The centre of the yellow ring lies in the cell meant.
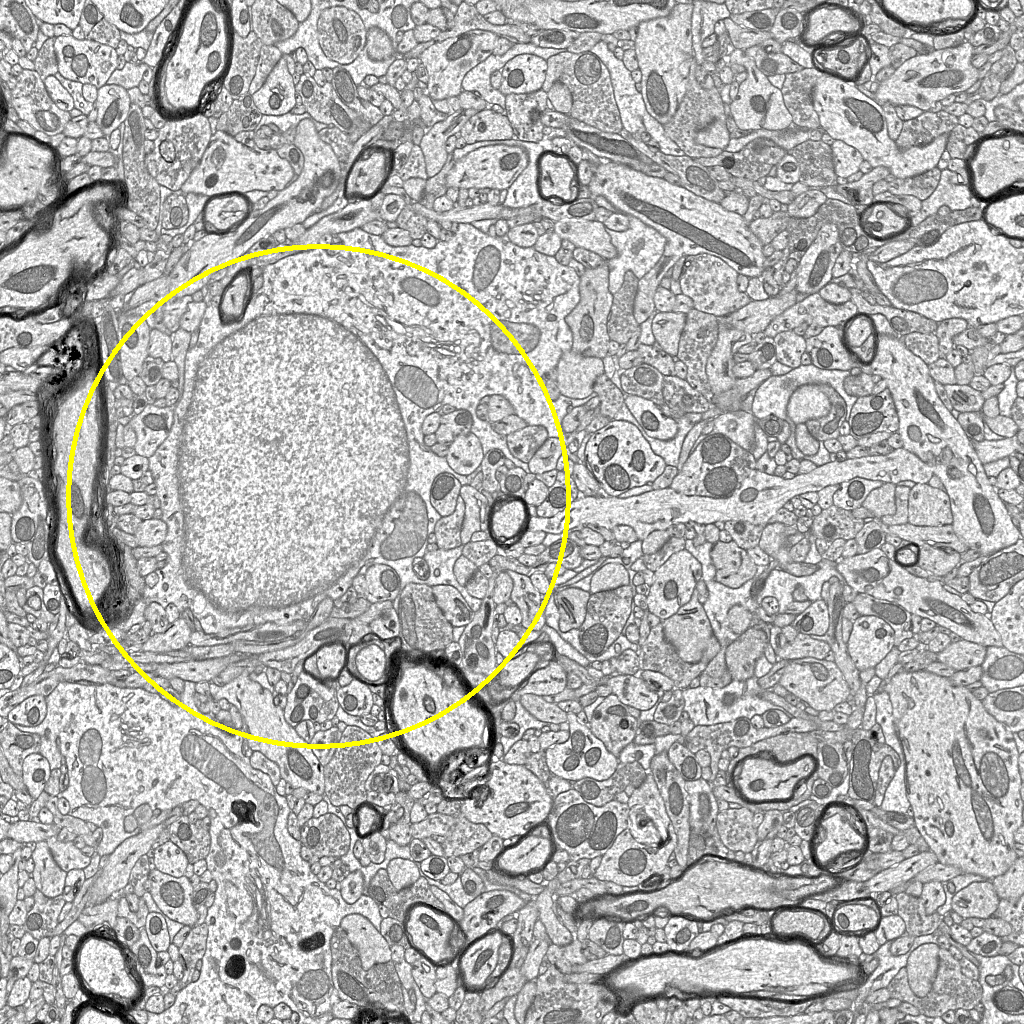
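Astrocyte, the marked cell in a single plane of mouse visual cortex. The nucleus is a large oval, taller than wide, lying wholly within the ring; its envelope runs smoothly without deep infoldings. Chromatin is fine and evenly dispersed, with no dense clumps along the envelope. An oval mitochondrion rests against the nucleus at its lower right edge.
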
